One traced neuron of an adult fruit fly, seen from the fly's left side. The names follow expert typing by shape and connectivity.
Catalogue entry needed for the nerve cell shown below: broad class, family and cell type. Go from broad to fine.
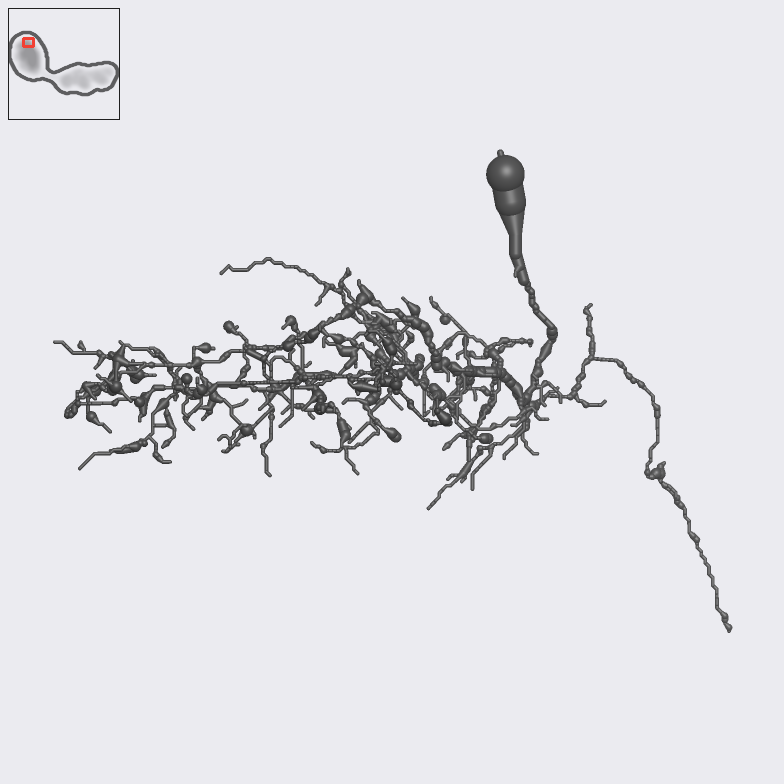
central-brain intrinsic neuron; hemilineage SMPpd2; SMP537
